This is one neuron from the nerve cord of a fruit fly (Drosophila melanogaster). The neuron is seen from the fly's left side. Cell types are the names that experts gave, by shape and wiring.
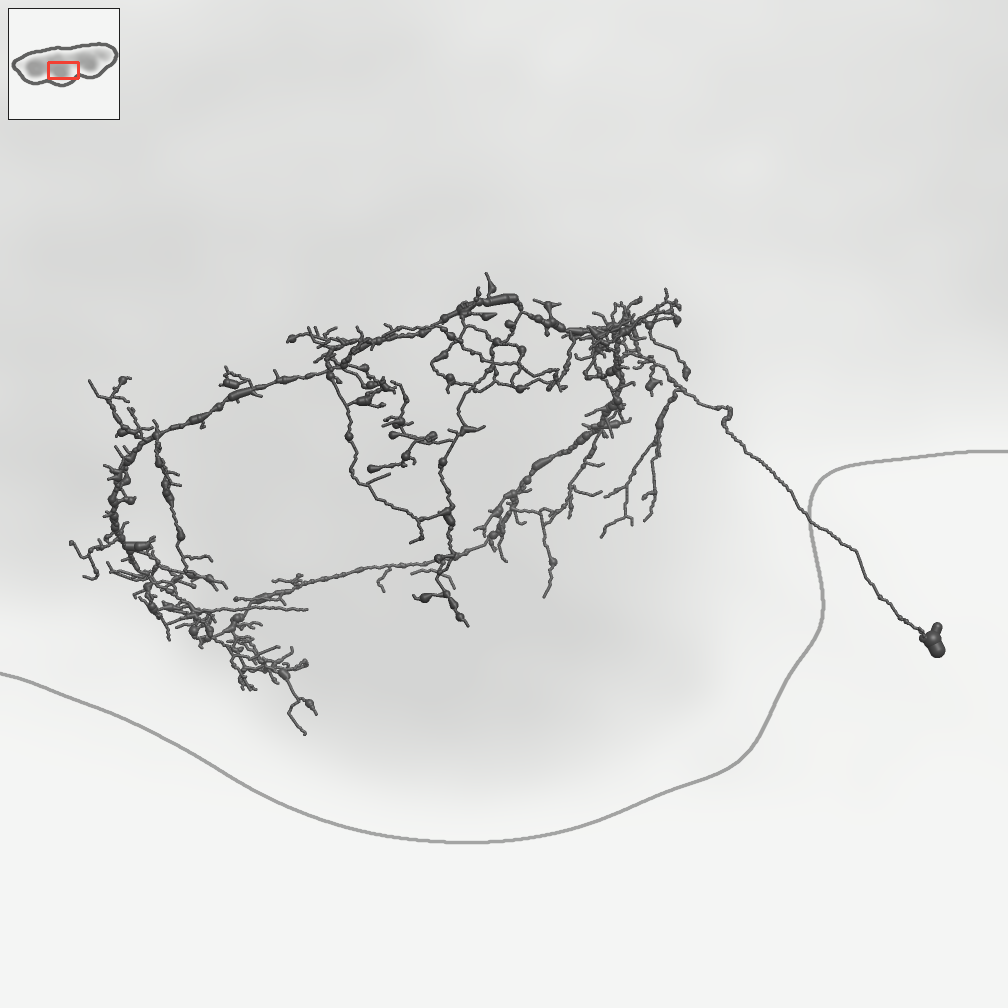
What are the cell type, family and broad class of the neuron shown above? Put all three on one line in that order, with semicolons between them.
IN16B073; hemilineage 16B; nerve-cord intrinsic neuron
